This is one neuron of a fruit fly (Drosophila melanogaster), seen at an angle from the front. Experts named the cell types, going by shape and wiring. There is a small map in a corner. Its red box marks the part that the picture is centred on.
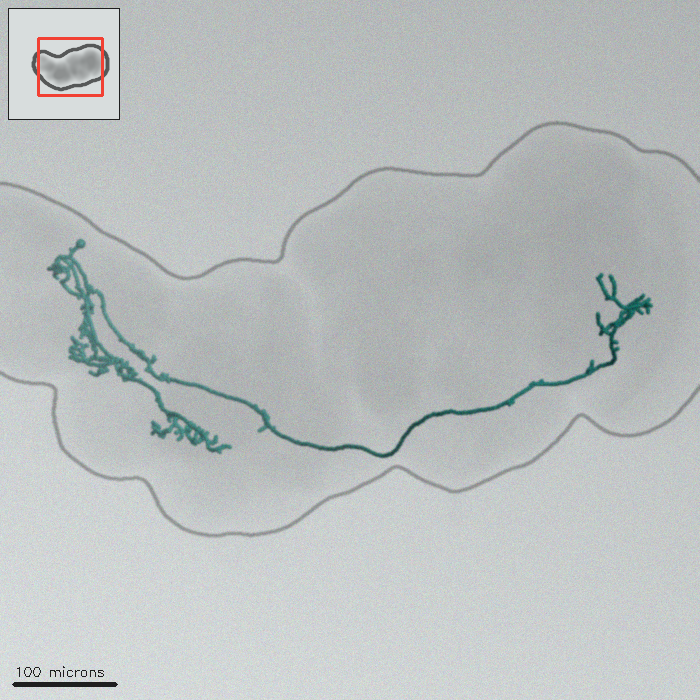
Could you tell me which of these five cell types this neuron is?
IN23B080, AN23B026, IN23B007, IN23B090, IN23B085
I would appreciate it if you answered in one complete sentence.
As for cell type, this neuron is AN23B026.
